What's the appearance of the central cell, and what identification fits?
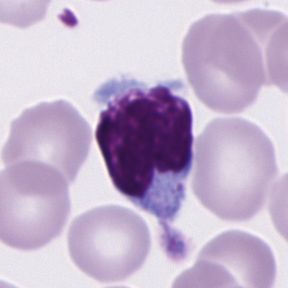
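The nucleus shows no visible nucleoli. Most of the cytoplasm lies below and to the right of the nucleus, and a thin tail of it trails downward from the bottom of the cell. Along the top edge of the cell run faint pale blue wisps. This is a typical lymphocyte.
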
